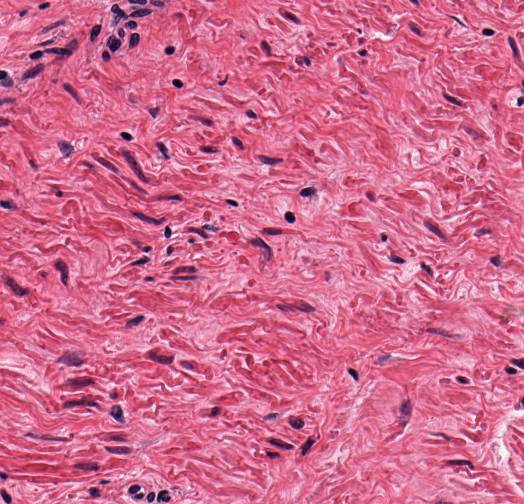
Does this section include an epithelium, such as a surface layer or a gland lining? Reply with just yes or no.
No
